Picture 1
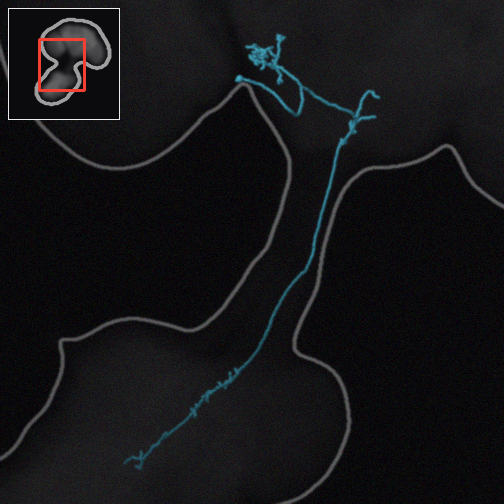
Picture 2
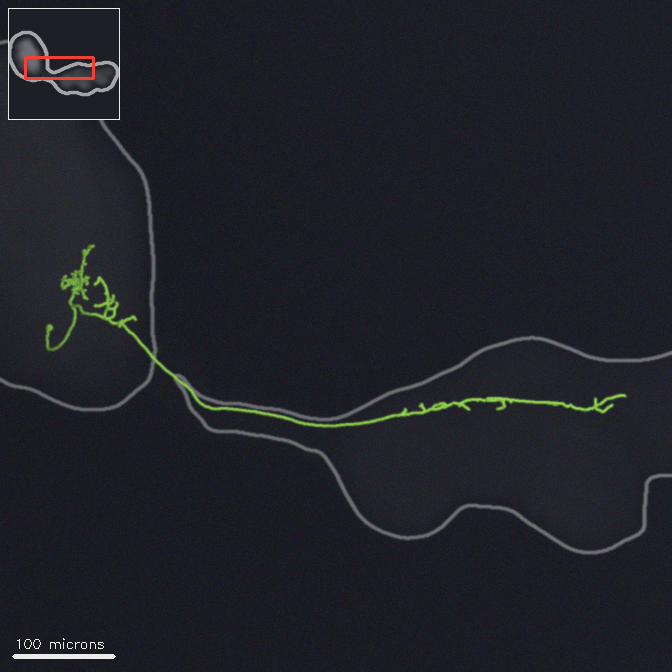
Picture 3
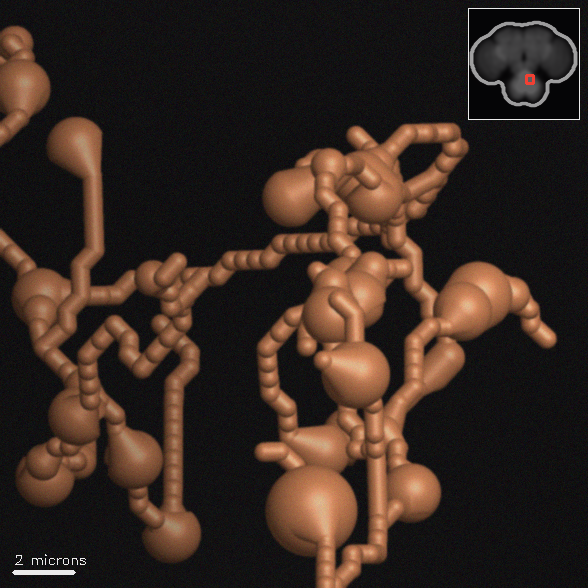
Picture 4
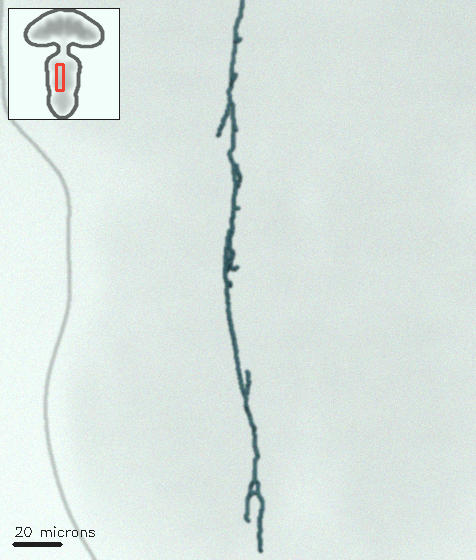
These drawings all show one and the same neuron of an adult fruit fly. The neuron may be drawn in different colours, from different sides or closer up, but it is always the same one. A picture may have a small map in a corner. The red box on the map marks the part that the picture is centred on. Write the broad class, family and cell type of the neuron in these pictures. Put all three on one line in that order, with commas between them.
descending neuron, hemilineage LB7, DNge114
